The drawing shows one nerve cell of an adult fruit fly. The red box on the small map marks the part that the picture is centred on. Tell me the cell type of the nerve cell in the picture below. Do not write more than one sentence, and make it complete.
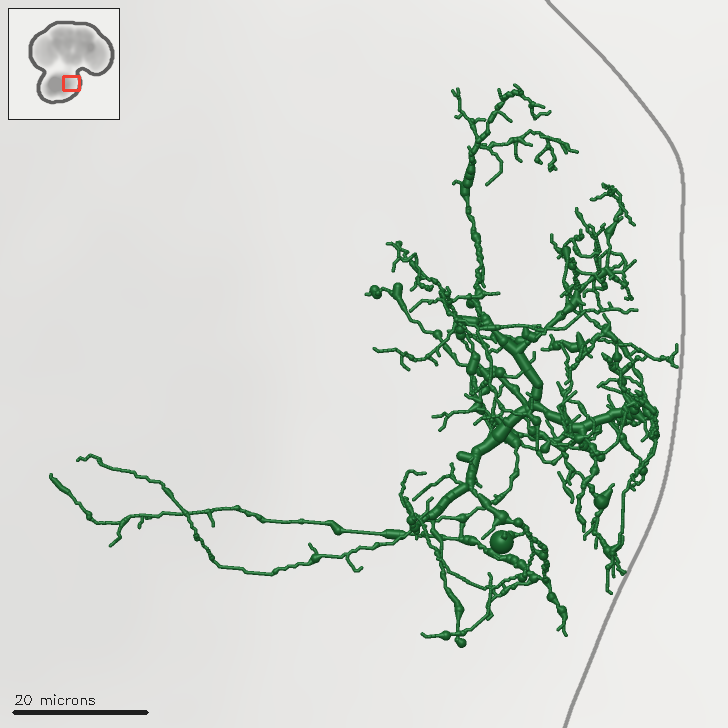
This nerve cell carries the cell type designation IN20A.22A018.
